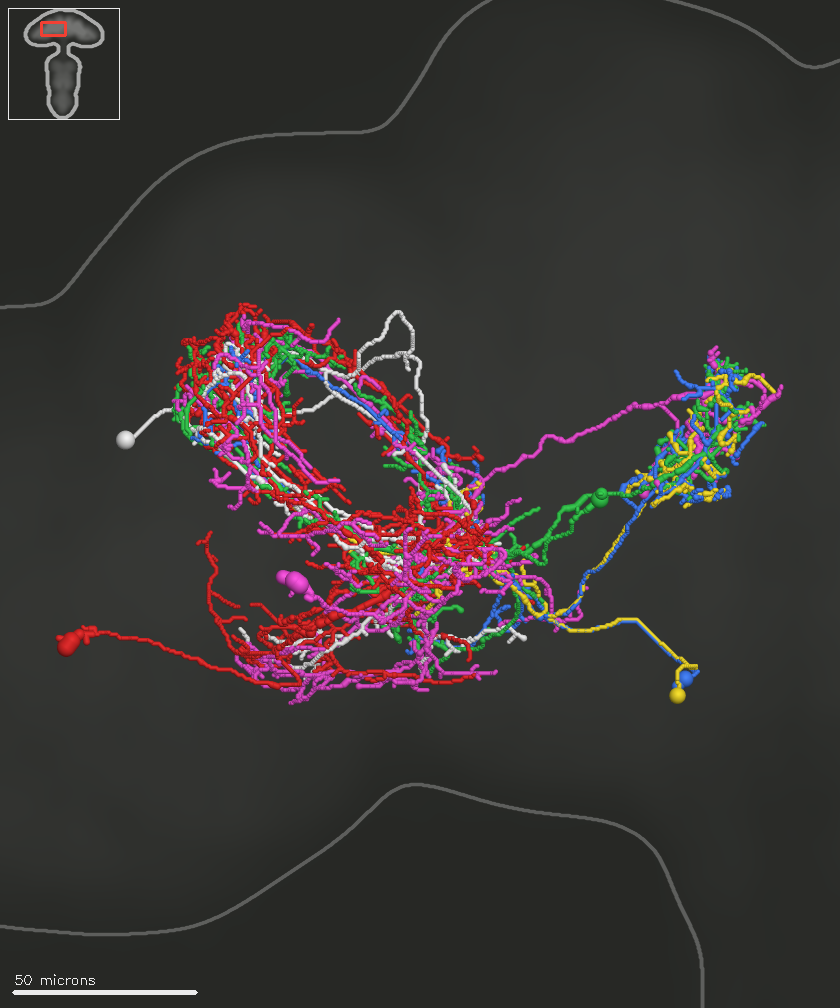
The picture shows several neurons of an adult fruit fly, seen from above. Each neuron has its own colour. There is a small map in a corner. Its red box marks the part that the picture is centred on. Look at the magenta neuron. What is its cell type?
SMP201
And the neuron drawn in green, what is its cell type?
SMP495_a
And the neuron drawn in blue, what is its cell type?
SMP314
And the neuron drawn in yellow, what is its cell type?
SMP319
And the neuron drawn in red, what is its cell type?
SLP447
